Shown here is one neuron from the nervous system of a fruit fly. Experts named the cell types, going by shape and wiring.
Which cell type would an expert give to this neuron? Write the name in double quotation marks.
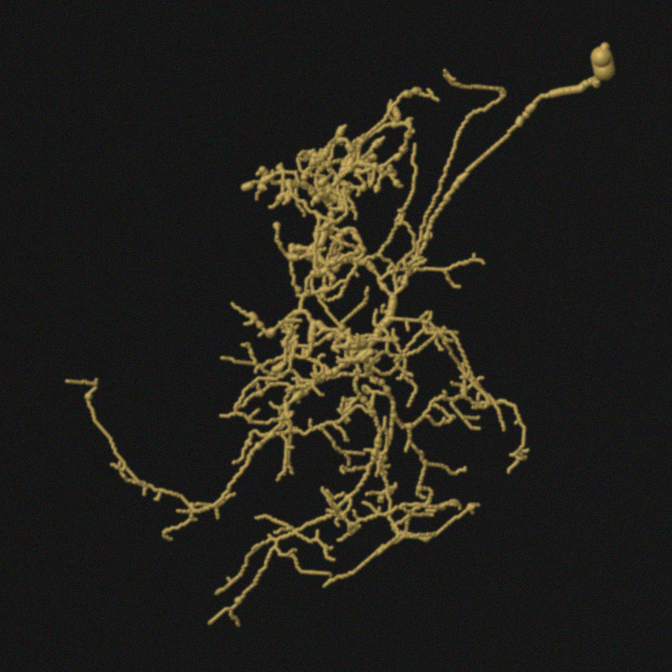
"CL003"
